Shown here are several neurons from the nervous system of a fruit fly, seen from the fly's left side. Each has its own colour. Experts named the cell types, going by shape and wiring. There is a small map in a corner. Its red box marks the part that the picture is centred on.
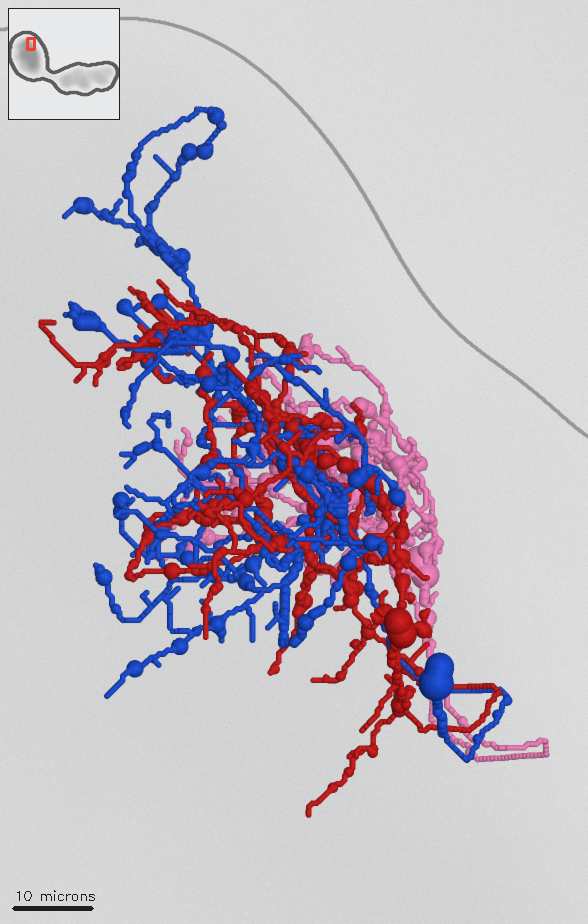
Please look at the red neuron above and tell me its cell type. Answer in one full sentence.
The cell type designation of this neuron is CB1726.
